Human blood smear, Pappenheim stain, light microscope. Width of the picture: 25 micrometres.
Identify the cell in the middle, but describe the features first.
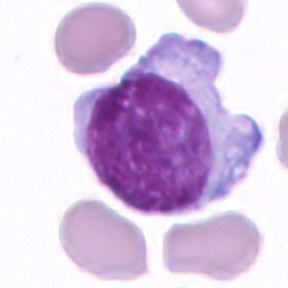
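See how ragged the outline is, with bulging projections along the upper and right sides. The nucleus, though, is round to oval with a smooth edge and no indentation, and it's pushed off-centre toward the lower left. Its chromatin is purple and mottled, small pale gaps between darker strands. That's a plasma cell.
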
